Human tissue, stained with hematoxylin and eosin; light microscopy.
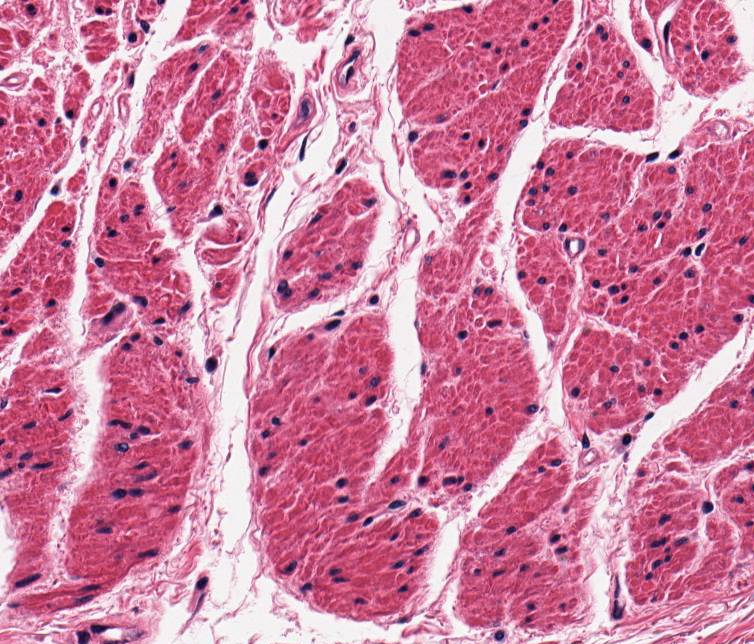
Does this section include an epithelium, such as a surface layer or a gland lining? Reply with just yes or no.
No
